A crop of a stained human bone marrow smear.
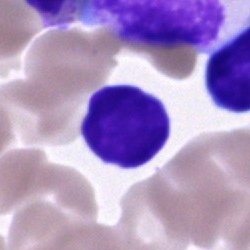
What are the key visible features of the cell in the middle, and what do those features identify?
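It's roughly round with a smooth outline, and you can't make out any distinct rim of cytoplasm around the nucleus. The chromatin's dense and dark purple, with faint patchy mottling, and there are no granules. That's a lymphocyte.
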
